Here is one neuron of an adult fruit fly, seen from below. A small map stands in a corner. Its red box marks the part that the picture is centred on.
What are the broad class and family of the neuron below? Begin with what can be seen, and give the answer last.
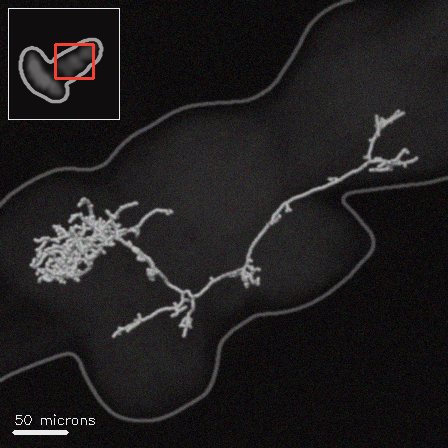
By the scale bar it is about 350 microns wide in this view. The picture shows dozens of branch ends. Its broad class is nerve-cord intrinsic neuron. Its family is hemilineage 12B.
